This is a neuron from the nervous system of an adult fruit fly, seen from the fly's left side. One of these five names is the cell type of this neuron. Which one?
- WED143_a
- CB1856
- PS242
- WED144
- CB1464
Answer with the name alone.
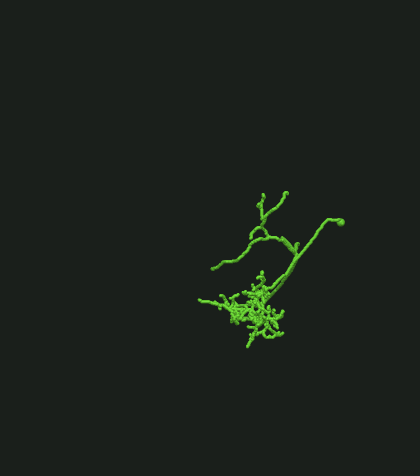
CB1464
